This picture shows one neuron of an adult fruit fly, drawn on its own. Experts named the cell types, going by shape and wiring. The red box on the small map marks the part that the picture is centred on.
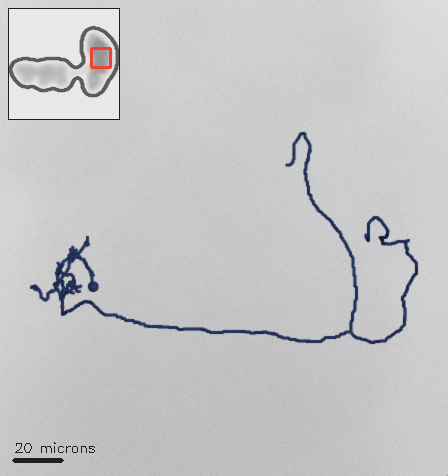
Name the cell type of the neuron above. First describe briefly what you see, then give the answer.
It lies in the brain. The cell body is on the left of the picture. From left to right in the picture it spans about 160 microns. This is a central-brain intrinsic neuron. It is of cell type KCab-m.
